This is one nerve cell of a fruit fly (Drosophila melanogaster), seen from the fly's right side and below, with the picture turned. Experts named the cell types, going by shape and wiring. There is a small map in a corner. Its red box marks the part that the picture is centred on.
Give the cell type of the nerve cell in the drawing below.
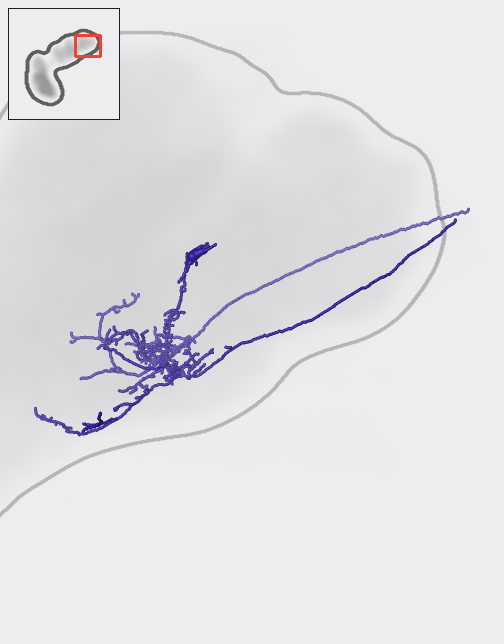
EN00B026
